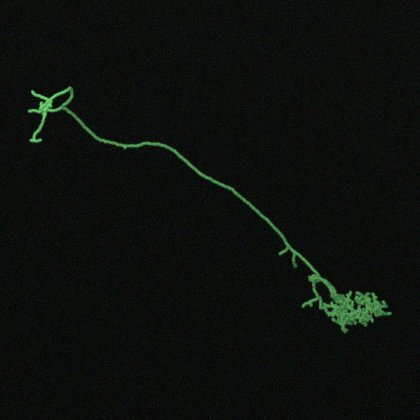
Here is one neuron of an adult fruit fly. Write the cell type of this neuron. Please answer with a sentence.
The cell type is AN10B019.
